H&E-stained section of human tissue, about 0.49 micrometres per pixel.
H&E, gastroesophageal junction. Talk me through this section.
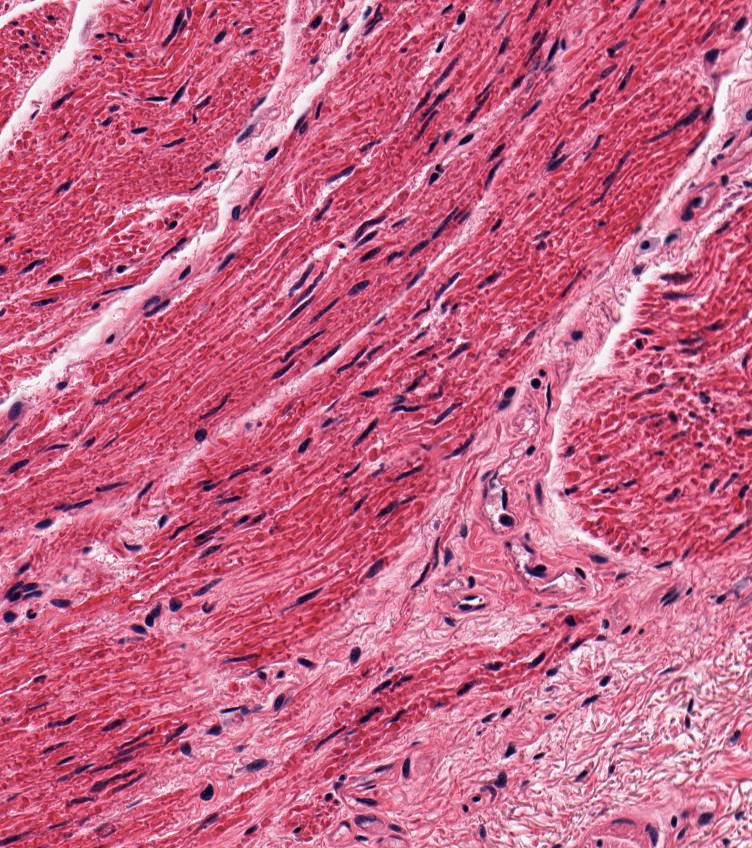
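Smooth muscle cell bundles fill the field here, running diagonally, lower left to upper right. Nuclei are elongated, cigar-shaped and blunt-ended; cytoplasm stains deep pink-red with eosin. Midway down the right edge, one bundle's cut across, its cells showing as small rounded profiles.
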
